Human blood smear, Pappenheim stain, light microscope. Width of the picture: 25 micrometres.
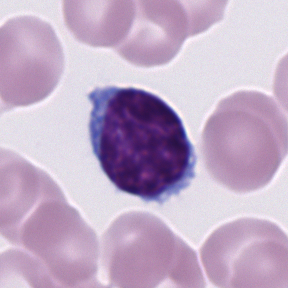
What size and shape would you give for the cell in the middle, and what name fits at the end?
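Oval in outline, the nucleus measures about 10 by 8 micrometres and fills about 80% of the cell's area. Its chromatin is dark purple and coarsely clumped. Most of the cytoplasm forms a crescent on the left side of the nucleus and contains no granules. The cell margin is ragged, with small irregular projections most evident at the lower right. Name: typical lymphocyte.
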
